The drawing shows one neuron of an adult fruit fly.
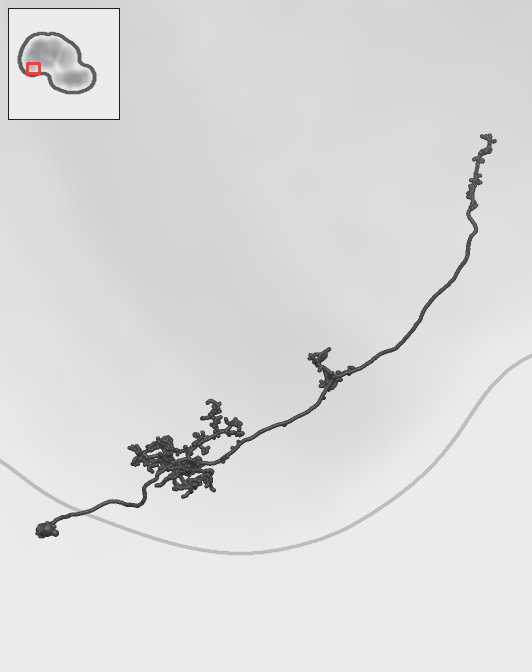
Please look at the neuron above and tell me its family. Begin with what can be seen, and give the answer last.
In this view it is about as wide as it is tall. It is an optic-lobe intrinsic neuron. Its family is Tm.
